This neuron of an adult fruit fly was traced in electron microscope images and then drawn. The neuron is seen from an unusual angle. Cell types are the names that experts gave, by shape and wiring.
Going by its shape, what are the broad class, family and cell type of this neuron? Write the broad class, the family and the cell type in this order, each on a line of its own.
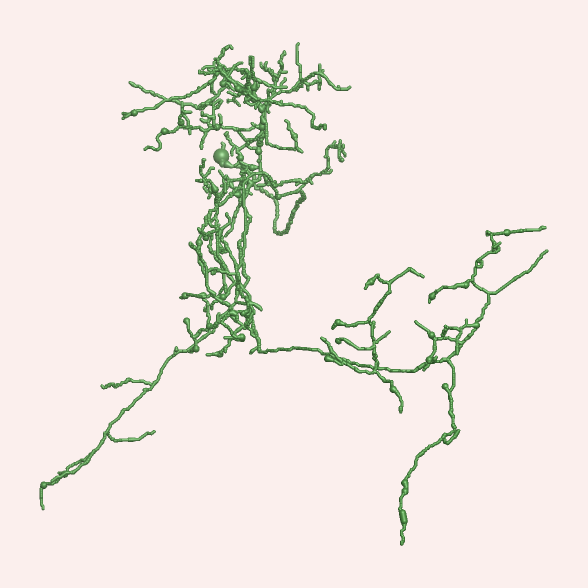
central-brain intrinsic neuron
hemilineage DL2_dorsal
SMP182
